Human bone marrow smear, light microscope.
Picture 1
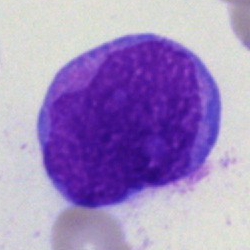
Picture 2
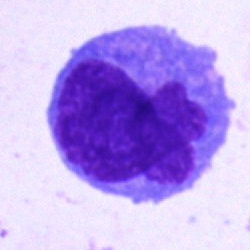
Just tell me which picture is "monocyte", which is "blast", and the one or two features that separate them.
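Picture 1 is the blast, and picture 2 is the monocyte. In picture 1 the cell is roughly round with a smooth edge, and the large nucleus fills most of it, leaving only a thin, deep blue rim of cytoplasm. Its chromatin is finely stippled, with no dense dark clumps. Picture 2 has a folded nucleus with a deep notch in its upper border, sitting toward the lower left. That leaves the widest band of pale greyish blue cytoplasm at the upper right, where the margin carries most of its small blunt bumps.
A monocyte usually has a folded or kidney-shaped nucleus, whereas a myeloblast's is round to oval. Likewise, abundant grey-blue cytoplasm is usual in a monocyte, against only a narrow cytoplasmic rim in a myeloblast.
So the notched nucleus and wide pale band in picture 2 fit the monocyte, while picture 1 has just the thin rim.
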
